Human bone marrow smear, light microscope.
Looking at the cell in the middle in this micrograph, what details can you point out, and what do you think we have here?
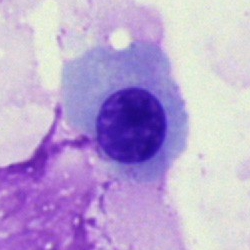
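Off-centre nucleus, toward the right side of the cell. Chromatin dark, coarsely clumped, small paler patches between clumps. Cytoplasm abundant, pale grey-blue. Small round clear spot at the top edge of the cell. An erythroblast.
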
